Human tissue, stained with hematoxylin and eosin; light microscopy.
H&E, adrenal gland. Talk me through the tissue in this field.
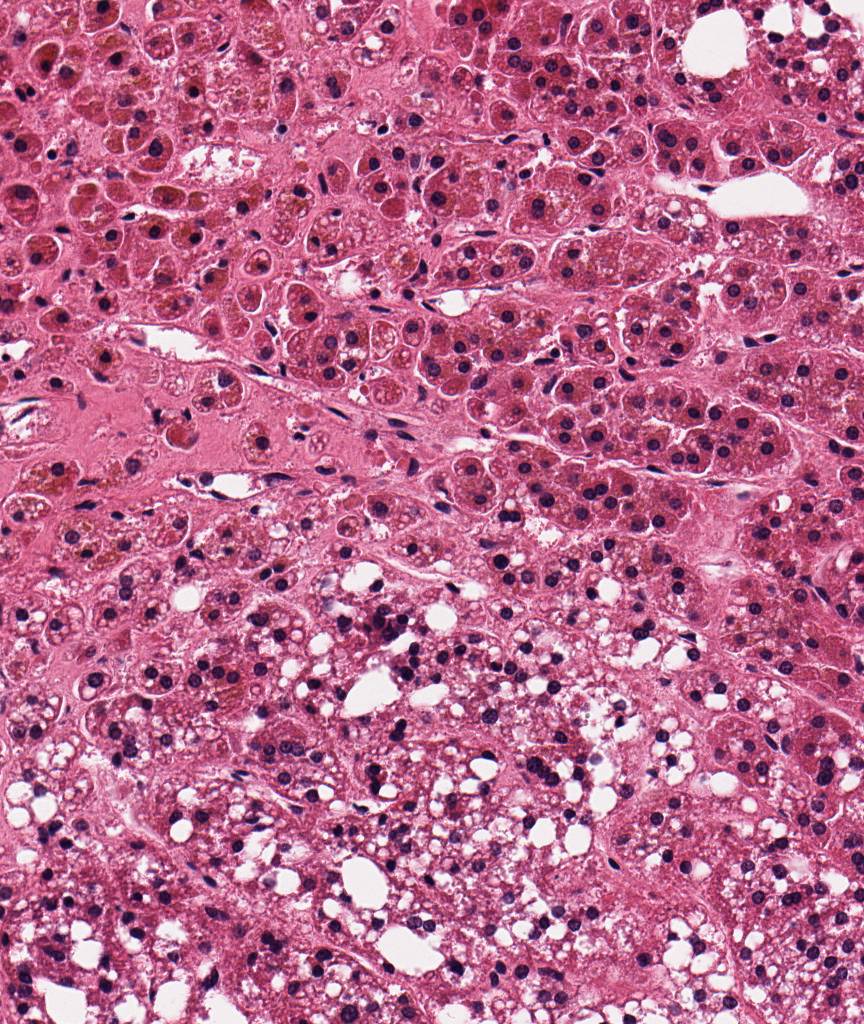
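Starting with the upper half, the cells there have abundant granular, eosinophilic cytoplasm. Next, the nuclei of these large cells are round and, in most of them, central. Then the lower half, where the cells are filled with many round, clear vacuoles of varying size. Last, the nuclei inside the fibrous strands are thin, dark and spindle-shaped.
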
